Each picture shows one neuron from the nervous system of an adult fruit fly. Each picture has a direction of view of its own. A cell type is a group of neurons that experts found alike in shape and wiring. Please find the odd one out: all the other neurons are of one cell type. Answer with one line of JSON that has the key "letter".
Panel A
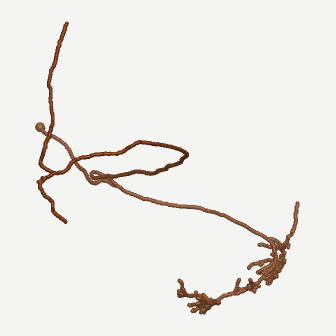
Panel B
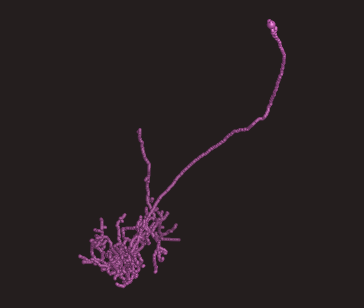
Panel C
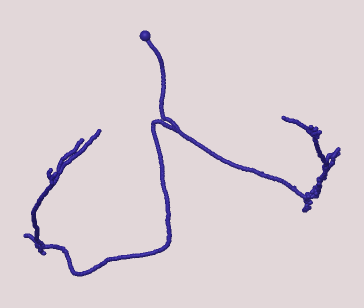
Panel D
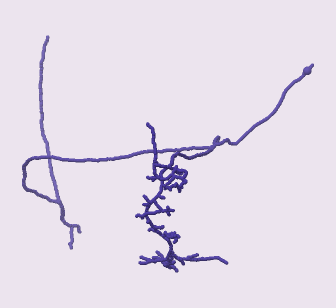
{"letter": "B"}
